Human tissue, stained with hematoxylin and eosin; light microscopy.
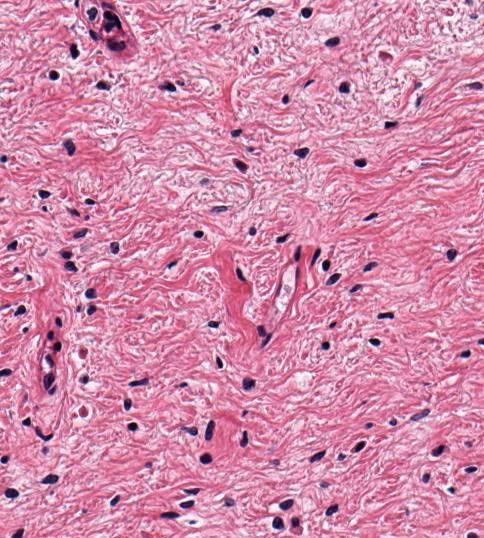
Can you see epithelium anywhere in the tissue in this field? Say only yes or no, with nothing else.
No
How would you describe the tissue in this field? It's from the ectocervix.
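First thing I notice: the collagen fibres are wavy and run in varied directions. Cells are sparse, scattered fairly evenly through the stroma. Their nuclei are small, dark and oval to elongated. The cells show little cytoplasm that stands apart from the fibres around them.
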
